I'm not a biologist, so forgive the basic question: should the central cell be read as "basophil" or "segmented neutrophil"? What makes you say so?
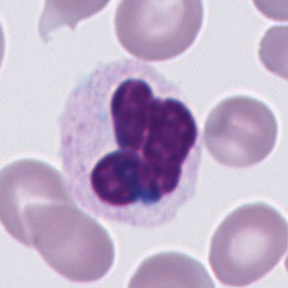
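It is a segmented neutrophil rather than a basophil.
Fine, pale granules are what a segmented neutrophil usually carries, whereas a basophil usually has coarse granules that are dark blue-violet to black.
Here the granules are fine, faint and lilac, in plentiful, pale pinkish-grey cytoplasm, which matches the neutrophil.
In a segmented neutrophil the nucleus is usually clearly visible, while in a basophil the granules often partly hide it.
The nucleus lies off-centre, with the wider band of cytoplasm on its left, and its chromatin is dense, dark purple and clumped.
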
